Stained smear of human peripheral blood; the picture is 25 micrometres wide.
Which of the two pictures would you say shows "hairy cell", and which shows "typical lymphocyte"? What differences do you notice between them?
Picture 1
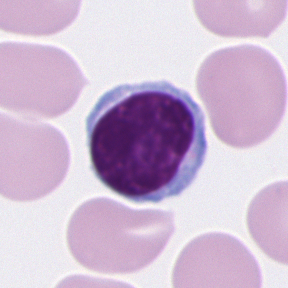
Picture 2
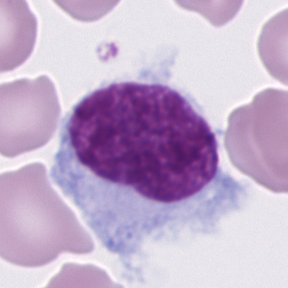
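Picture 1 shows the typical lymphocyte, and picture 2 shows the hairy cell. Looking at the outlines first, the typical lymphocyte is roughly round, while the hairy cell has a ragged, frayed border rather than a smooth one. Fine hair-like wisps of cytoplasm project from the hairy cell's surface, clearest at the top and at the bottom. Now the nuclei: in picture 1 it is round to slightly oval, with no notch and no lobes, and its dense chromatin stains dark purple. In picture 2 the nucleus is oval, about 13 by 9 micrometres, and I can't make out any distinct nucleolus in it. The typical lymphocyte measures about 11 micrometres across, and its nucleus fills about 70% of the cell's area.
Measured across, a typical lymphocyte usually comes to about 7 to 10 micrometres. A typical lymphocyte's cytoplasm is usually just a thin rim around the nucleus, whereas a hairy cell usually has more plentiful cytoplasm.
Then the colour: the lymphocyte's cytoplasm is pale blue, while the hairy cell's is pale blue-grey and lies mostly below and to the left of its nucleus.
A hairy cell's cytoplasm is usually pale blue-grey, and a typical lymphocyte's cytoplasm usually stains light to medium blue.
Some things the two share, though: neither cytoplasm shows distinct granules, and in picture 1 there are no vacuoles either.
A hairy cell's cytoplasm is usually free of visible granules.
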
